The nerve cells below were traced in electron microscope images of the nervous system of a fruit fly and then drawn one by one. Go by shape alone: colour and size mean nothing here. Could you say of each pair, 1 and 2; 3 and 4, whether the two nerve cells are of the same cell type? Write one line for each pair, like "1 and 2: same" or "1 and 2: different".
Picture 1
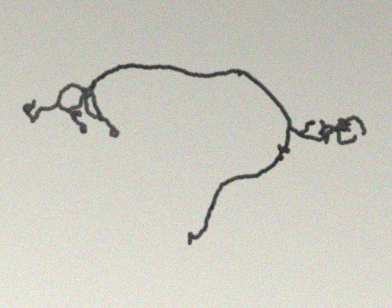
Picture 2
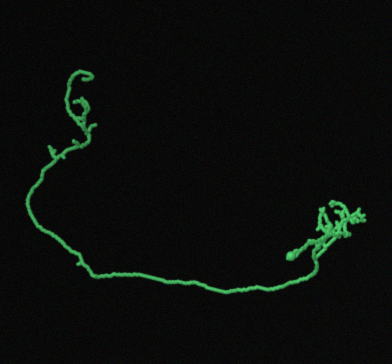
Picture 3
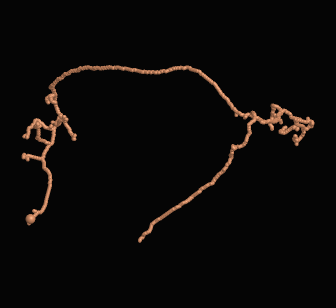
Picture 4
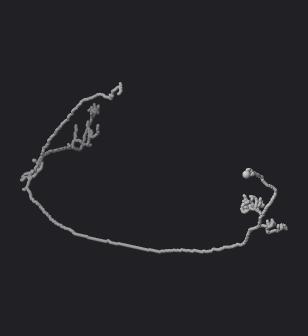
1 and 2: different
3 and 4: different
